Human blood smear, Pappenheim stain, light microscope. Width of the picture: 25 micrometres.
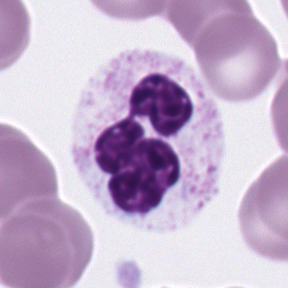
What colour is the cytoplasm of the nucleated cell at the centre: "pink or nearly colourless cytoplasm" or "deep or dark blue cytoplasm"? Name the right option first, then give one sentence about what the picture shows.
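Pink or nearly colourless cytoplasm. The cytoplasm is pale pinkish and nearly colourless.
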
